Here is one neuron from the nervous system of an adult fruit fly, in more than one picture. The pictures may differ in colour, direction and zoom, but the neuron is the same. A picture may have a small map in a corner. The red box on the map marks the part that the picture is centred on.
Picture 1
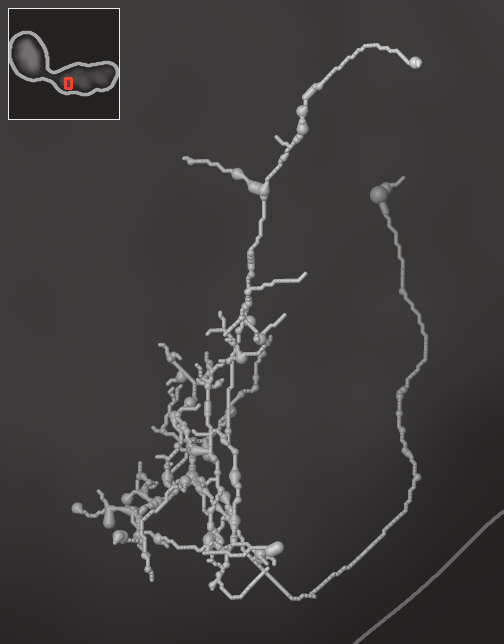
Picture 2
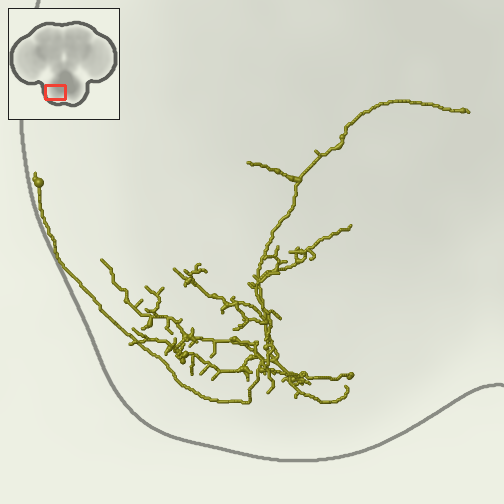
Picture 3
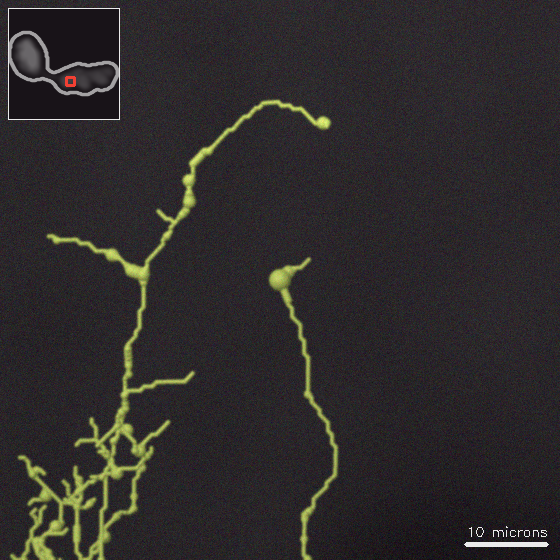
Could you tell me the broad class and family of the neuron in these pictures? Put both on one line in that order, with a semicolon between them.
nerve-cord intrinsic neuron; hemilineage 01B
